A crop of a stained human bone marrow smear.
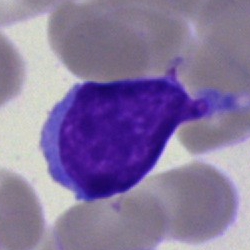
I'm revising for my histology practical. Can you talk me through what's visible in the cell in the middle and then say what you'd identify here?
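Tapering toward the upper right, the irregular outline ends there in a small knob-like projection that sticks out from the edge. Most of the visible cytoplasm lies along the left edge, and no granules are seen in it. It is a lymphocyte.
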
